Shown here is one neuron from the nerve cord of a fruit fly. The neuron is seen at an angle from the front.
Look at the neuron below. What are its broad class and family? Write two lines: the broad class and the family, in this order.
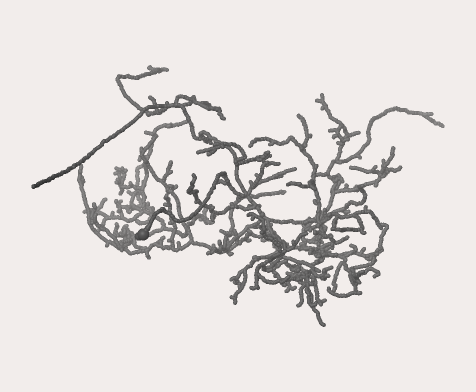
ascending neuron
hemilineage 08B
